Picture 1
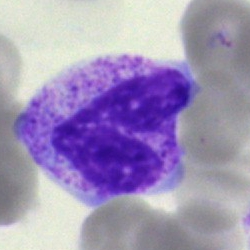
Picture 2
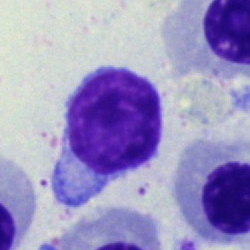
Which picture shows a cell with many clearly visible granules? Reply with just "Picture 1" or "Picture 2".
Picture 1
